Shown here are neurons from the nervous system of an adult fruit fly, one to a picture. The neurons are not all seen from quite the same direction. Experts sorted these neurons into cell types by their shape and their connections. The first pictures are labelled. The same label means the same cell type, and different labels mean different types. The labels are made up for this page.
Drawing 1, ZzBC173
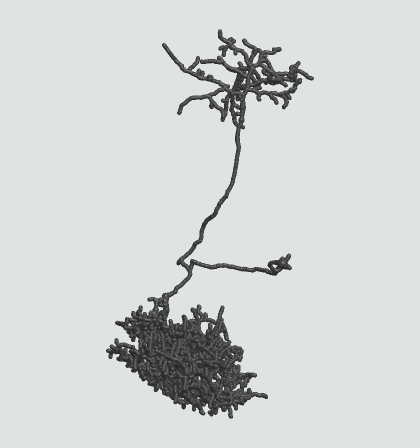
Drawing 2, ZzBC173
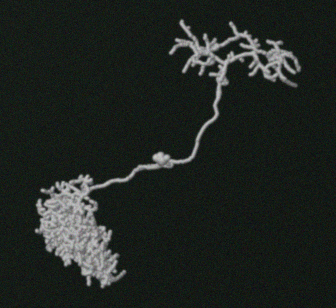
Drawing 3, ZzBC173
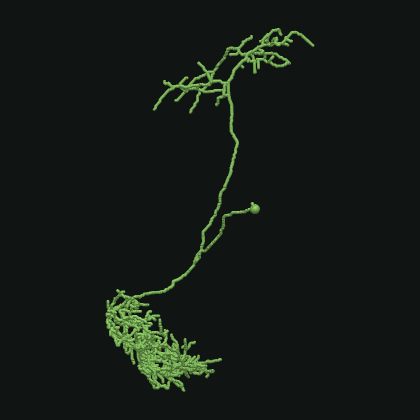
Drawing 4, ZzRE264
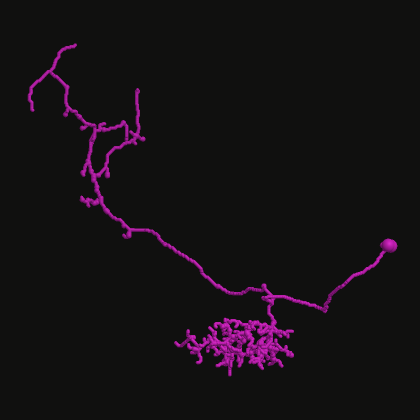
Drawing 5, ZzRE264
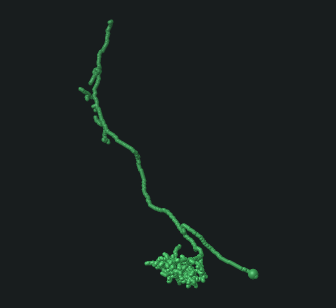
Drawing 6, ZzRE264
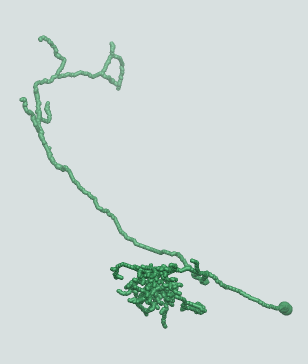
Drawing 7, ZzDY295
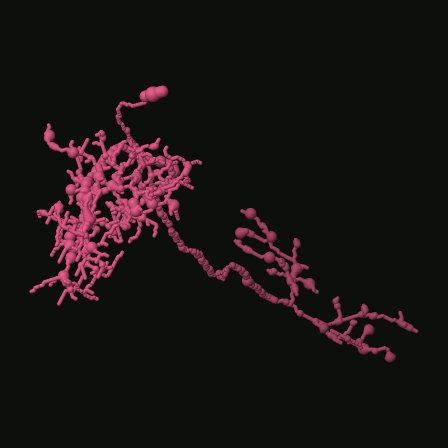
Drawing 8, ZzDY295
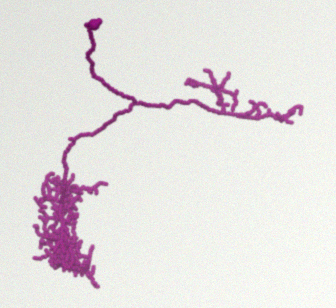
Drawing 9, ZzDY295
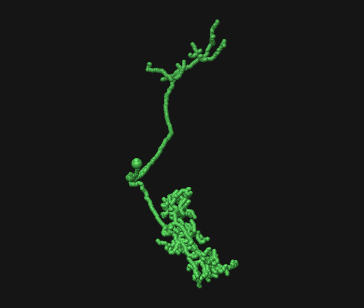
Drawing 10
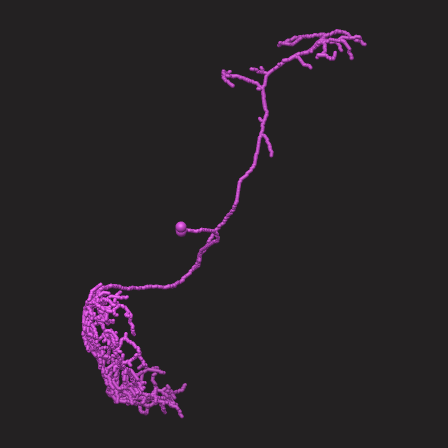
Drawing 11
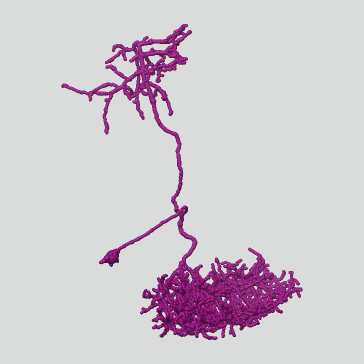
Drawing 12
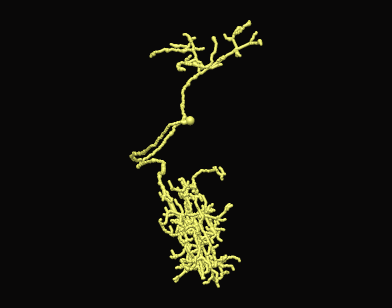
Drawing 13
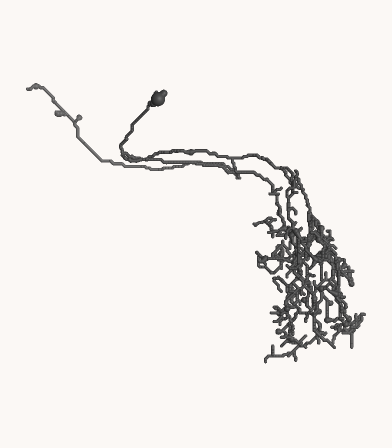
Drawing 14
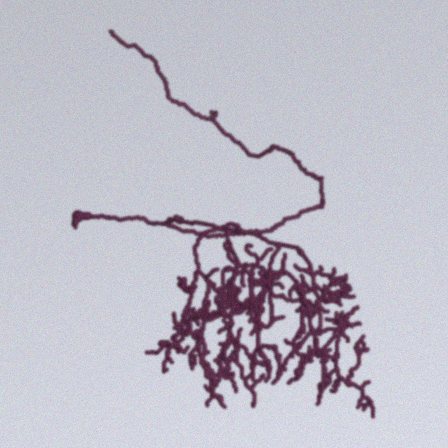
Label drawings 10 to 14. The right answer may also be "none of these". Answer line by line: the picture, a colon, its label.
10: ZzBC173
11: ZzBC173
12: ZzDY295
13: none of these
14: none of these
